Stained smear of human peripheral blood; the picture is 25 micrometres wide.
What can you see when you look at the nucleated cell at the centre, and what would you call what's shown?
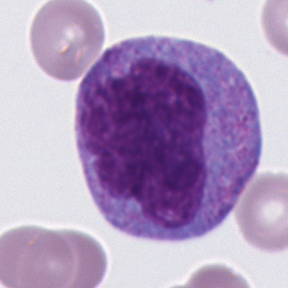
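The nucleus sits off-centre, toward the left side of a cell whose outline is smooth and roundish, without surface projections. Fine reddish-purple granules are scattered through the cytoplasm, and no vacuoles appear. The cell is an atypical promyelocyte.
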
